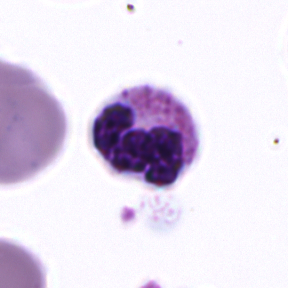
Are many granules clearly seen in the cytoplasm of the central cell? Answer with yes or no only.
Yes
